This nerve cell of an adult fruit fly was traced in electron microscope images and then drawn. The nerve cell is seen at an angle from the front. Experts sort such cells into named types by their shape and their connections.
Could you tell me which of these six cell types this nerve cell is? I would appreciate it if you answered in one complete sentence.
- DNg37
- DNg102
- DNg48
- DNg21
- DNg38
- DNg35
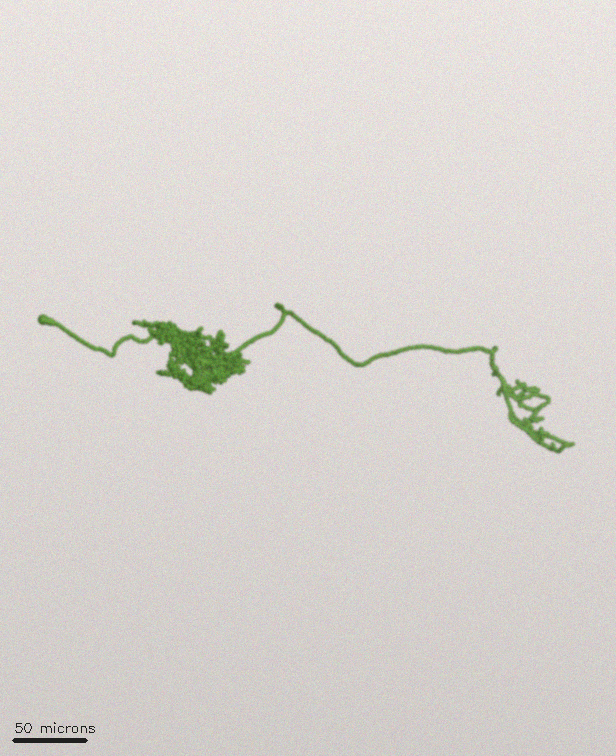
The cell type of the nerve cell here is DNg48.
